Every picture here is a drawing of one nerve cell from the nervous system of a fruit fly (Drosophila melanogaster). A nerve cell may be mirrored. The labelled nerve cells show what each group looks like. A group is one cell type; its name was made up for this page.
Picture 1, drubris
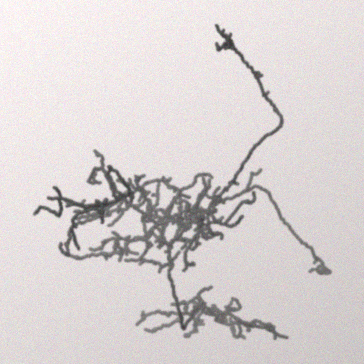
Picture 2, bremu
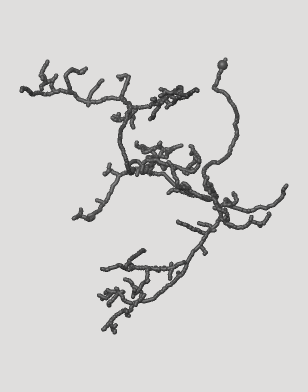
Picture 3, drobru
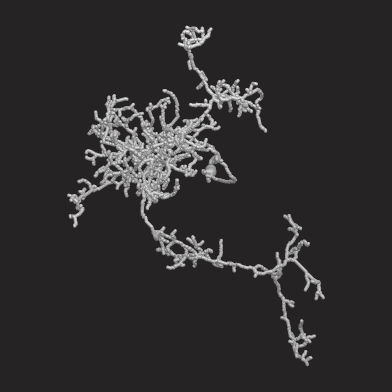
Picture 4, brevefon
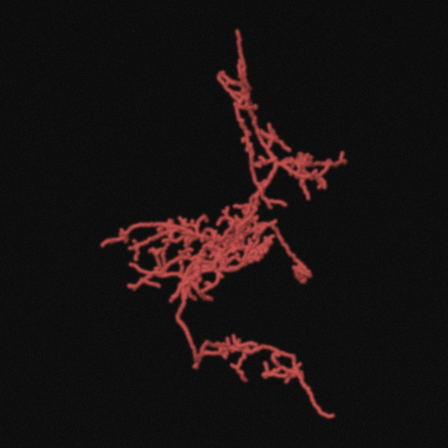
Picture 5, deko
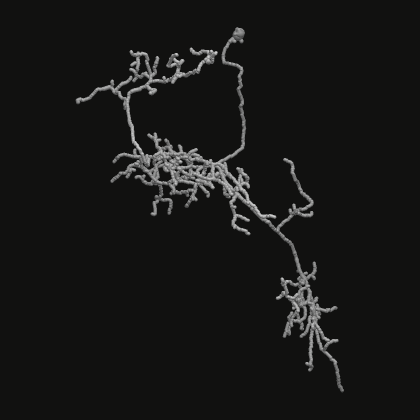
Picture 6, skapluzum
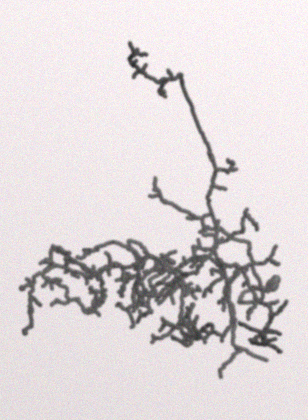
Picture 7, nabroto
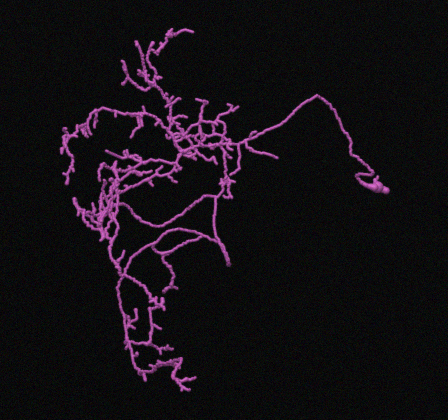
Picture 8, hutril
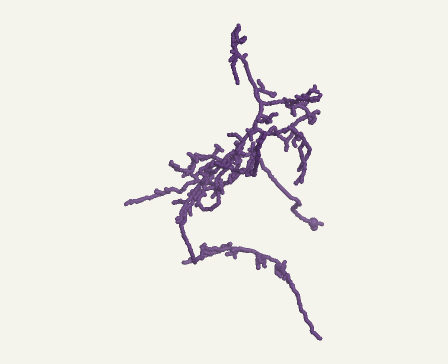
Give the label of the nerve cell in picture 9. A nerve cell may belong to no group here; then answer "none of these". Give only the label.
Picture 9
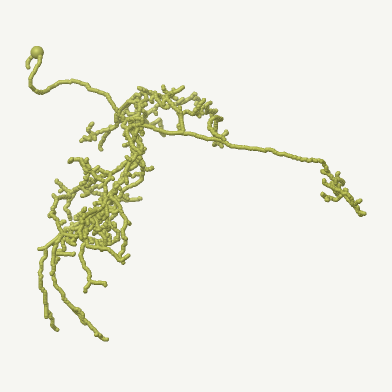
skapluzum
